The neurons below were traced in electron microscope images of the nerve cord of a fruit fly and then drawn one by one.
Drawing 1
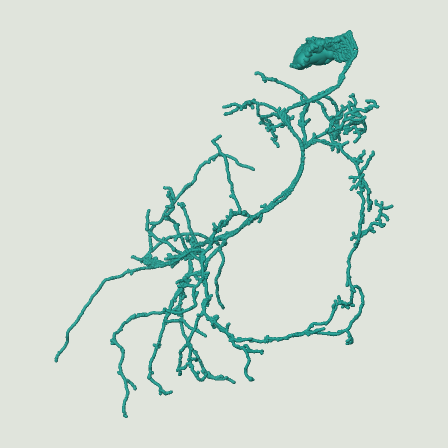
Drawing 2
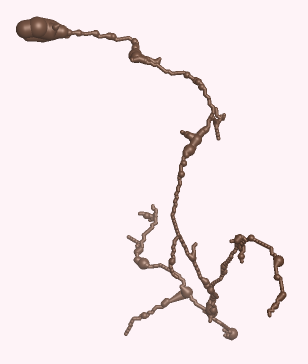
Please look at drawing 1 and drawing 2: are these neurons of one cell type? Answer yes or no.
yes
